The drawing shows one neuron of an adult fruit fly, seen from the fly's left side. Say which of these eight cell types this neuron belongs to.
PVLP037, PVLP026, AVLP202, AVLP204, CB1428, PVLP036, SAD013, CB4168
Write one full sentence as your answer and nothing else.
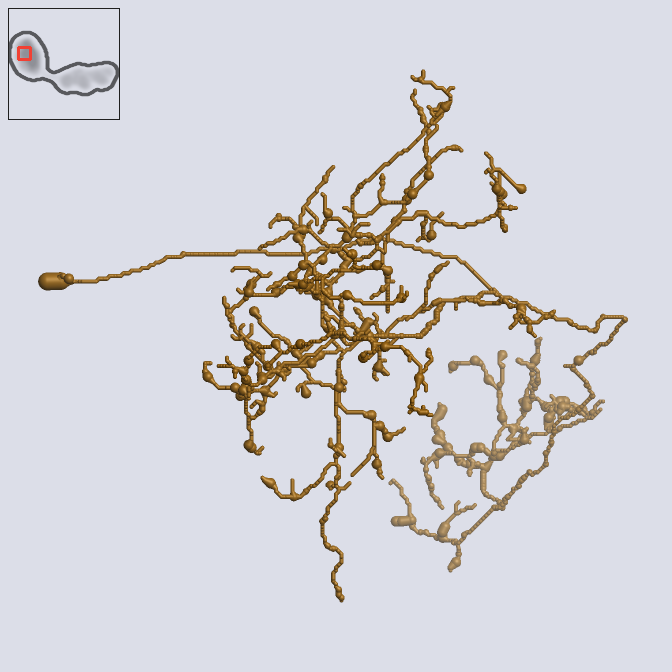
The cell type CB4168 includes this neuron.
